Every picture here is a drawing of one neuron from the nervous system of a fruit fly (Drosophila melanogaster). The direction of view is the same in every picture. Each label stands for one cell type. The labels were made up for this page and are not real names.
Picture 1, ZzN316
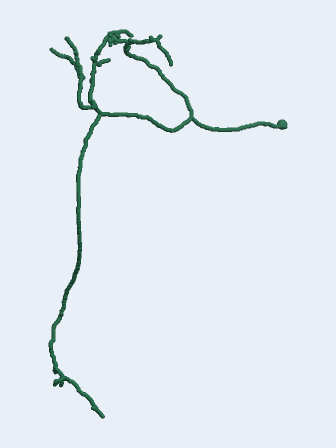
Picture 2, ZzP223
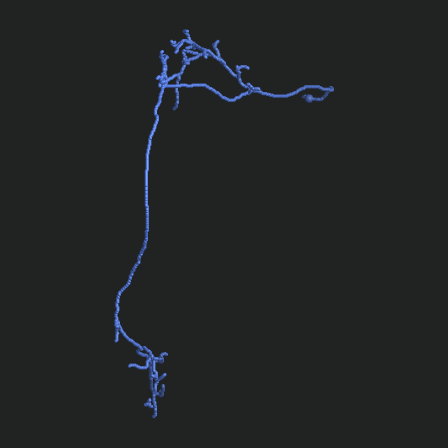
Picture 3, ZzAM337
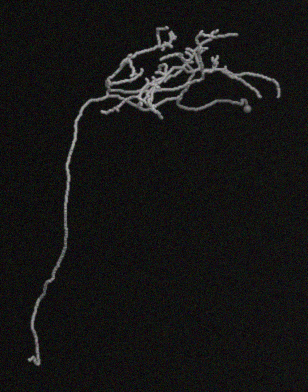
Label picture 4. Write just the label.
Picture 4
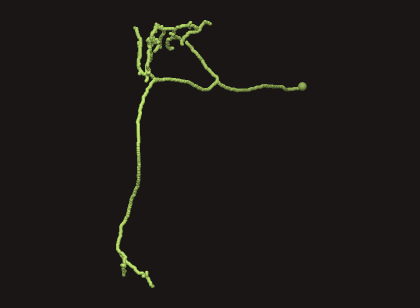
ZzN316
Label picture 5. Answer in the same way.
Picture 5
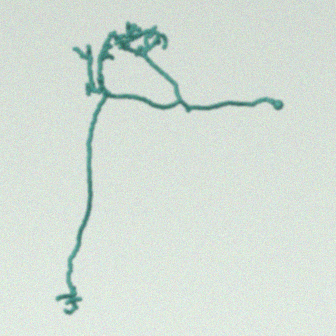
ZzN316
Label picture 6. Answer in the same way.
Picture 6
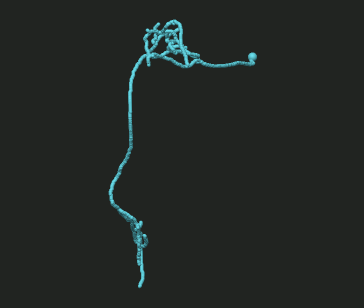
ZzP223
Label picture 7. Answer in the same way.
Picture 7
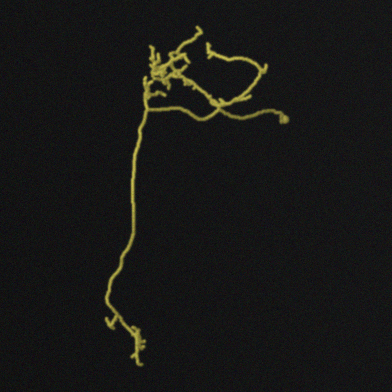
ZzP223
